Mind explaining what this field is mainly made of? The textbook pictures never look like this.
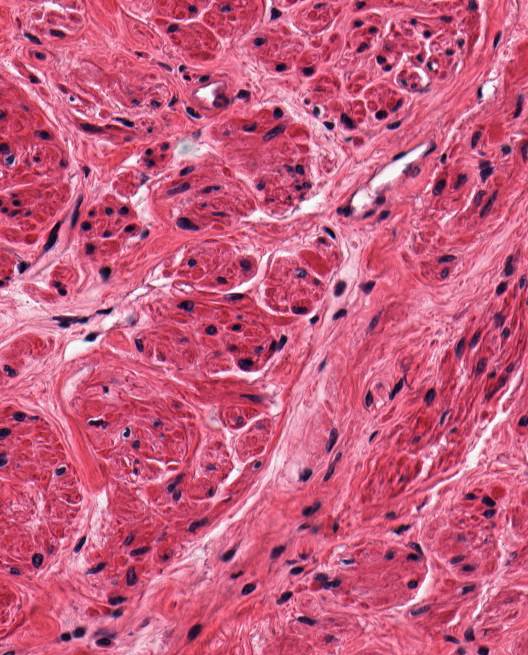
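Fibromuscular stroma fills the field. Smooth muscle bundles are separated by pale pink connective tissue bands; no epithelium or glands appear.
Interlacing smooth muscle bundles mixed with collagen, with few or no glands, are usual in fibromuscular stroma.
In the upper left they are cut across, with central round nuclei; along the right and lower right they run diagonally, with elongated nuclei.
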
